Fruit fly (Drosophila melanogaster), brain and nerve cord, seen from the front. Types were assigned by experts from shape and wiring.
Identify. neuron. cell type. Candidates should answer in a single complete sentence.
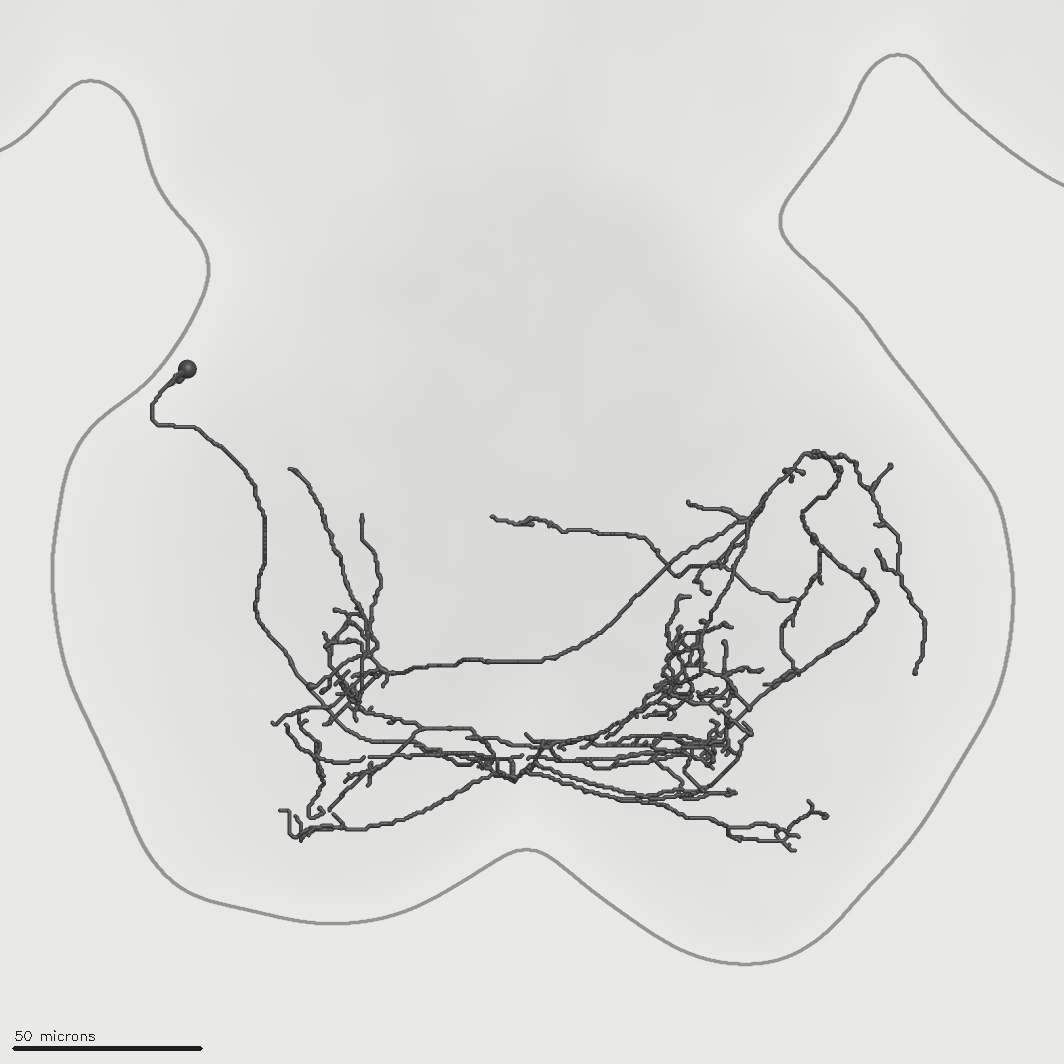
To the cell type INXXX135 belongs this neuron.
